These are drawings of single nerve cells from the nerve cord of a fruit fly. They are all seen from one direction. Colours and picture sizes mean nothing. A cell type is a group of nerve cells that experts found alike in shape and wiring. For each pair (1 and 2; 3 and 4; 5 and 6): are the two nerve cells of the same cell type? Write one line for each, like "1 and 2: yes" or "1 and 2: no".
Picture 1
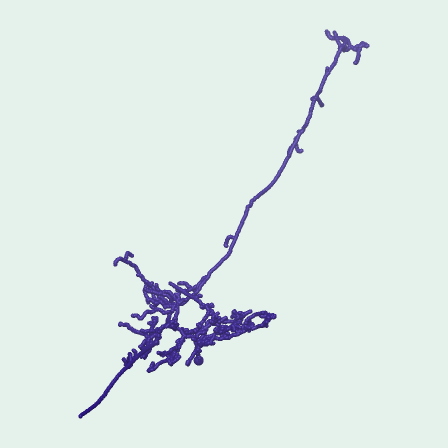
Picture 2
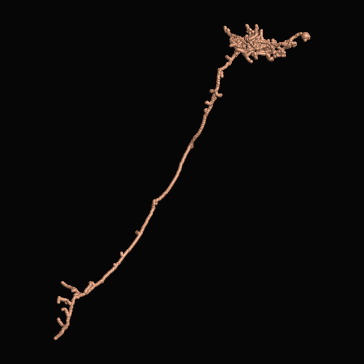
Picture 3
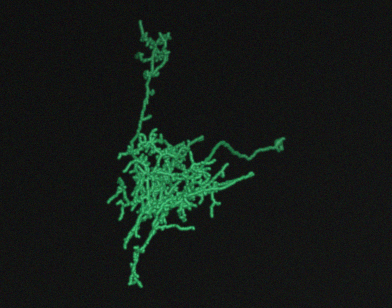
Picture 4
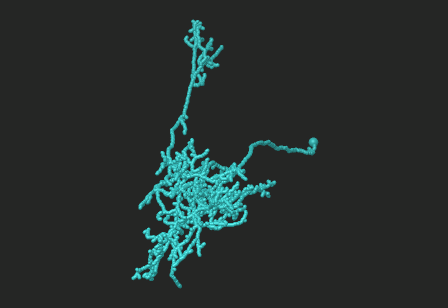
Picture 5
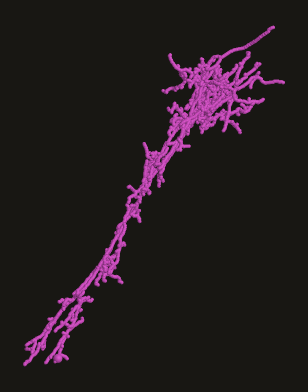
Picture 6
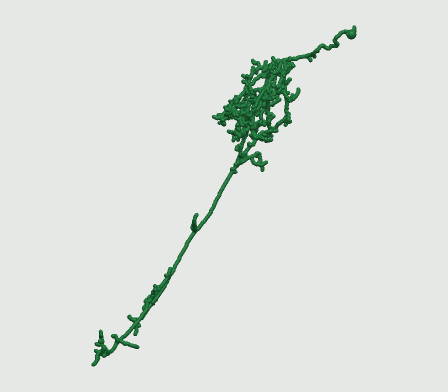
1 and 2: no
3 and 4: yes
5 and 6: yes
